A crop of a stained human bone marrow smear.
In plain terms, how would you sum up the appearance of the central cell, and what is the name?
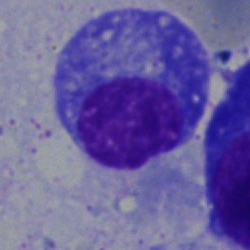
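Looking at the edge first, I see a round, smooth outline. The nucleus sits off-centre, down in the lower part of the cell. There's plenty of cytoplasm, deep blue, and it holds many small clear vacuoles. So this is a plasma cell.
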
